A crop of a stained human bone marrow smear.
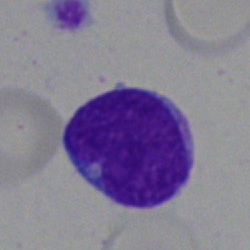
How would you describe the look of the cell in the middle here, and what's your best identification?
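What strikes me first is how the nucleus fills almost the whole cell. The little cytoplasm I can see is blue. Looking closer, the chromatin is finely stippled, not coarsely clumped. There is also a small pale round spot at the lower left edge of the cell. This is a lymphocyte.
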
